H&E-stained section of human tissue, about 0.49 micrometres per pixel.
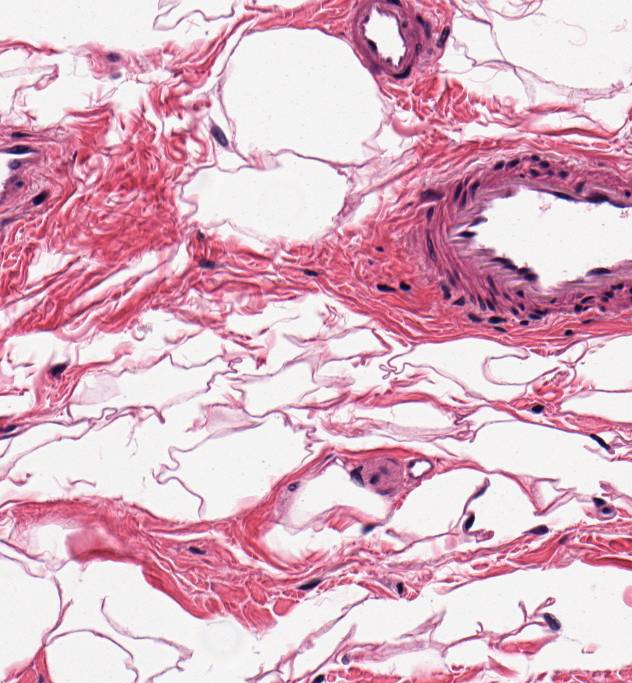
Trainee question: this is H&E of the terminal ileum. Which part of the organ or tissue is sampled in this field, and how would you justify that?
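I'd call this dense connective tissue. Looking across it, pink collagen bundles sit loosely, parted by wide clear spaces, and the scattered nuclei between them are dark and elongated.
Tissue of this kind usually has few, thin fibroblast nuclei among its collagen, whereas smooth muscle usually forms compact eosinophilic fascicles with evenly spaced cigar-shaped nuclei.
In the lower half, the bundles run mostly horizontally, and the vessel lumina hold no red blood cells.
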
